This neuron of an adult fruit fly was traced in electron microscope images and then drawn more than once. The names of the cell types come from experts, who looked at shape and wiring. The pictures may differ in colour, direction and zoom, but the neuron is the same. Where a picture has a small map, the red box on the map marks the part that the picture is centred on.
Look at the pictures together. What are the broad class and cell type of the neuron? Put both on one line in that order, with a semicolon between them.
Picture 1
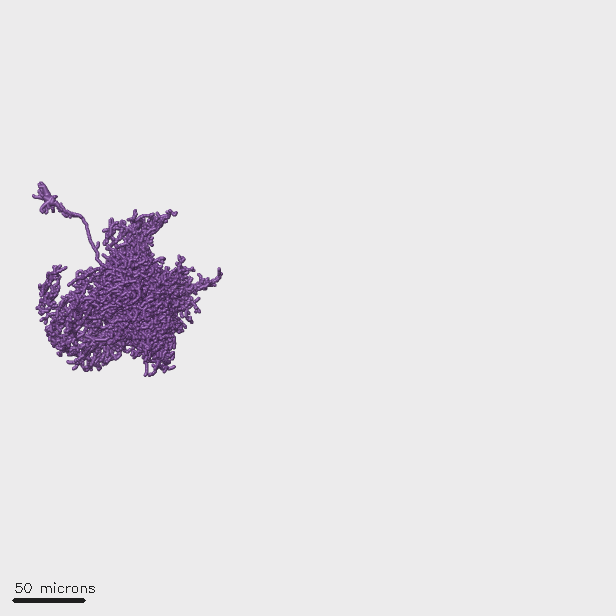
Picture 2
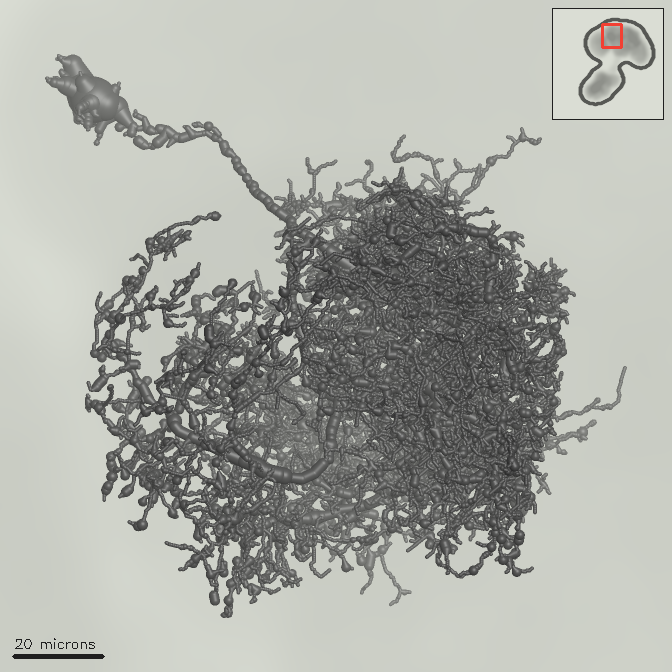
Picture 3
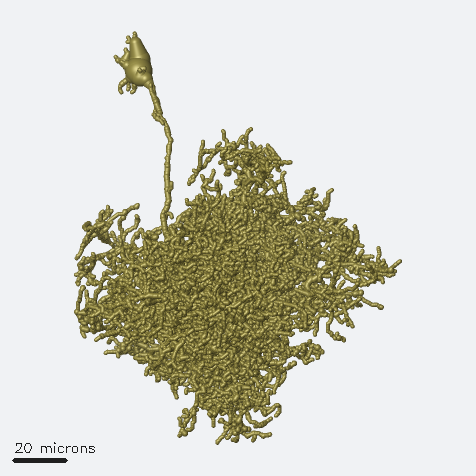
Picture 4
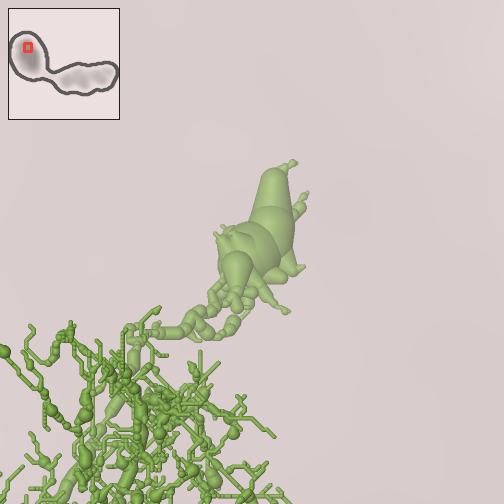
central-brain intrinsic neuron; AVLP080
